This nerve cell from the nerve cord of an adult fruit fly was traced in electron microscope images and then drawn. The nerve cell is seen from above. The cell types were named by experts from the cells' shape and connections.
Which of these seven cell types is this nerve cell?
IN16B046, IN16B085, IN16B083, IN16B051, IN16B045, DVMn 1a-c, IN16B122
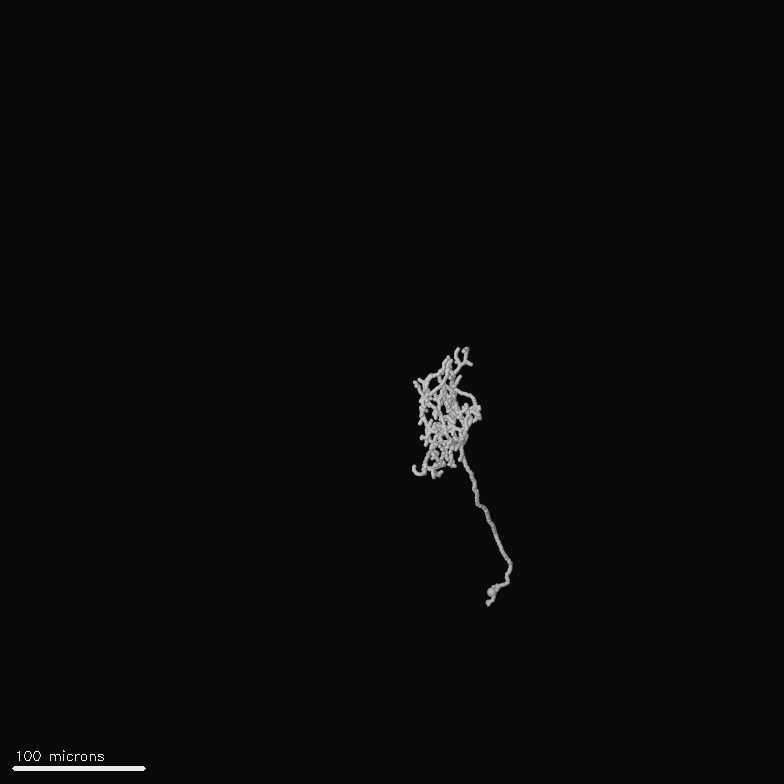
IN16B051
